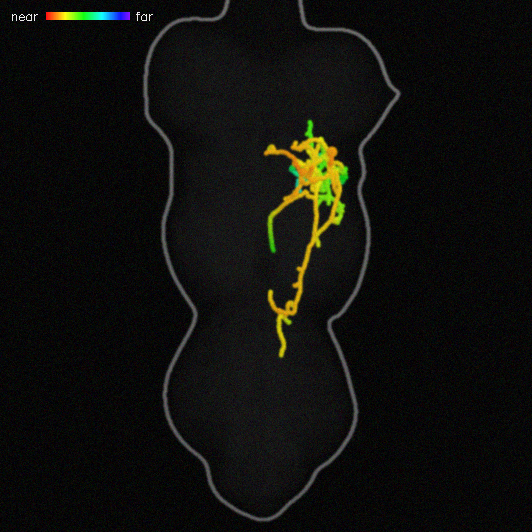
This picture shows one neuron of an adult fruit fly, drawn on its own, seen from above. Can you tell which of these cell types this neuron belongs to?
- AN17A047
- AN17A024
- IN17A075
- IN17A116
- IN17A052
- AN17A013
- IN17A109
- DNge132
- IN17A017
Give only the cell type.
IN17A075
